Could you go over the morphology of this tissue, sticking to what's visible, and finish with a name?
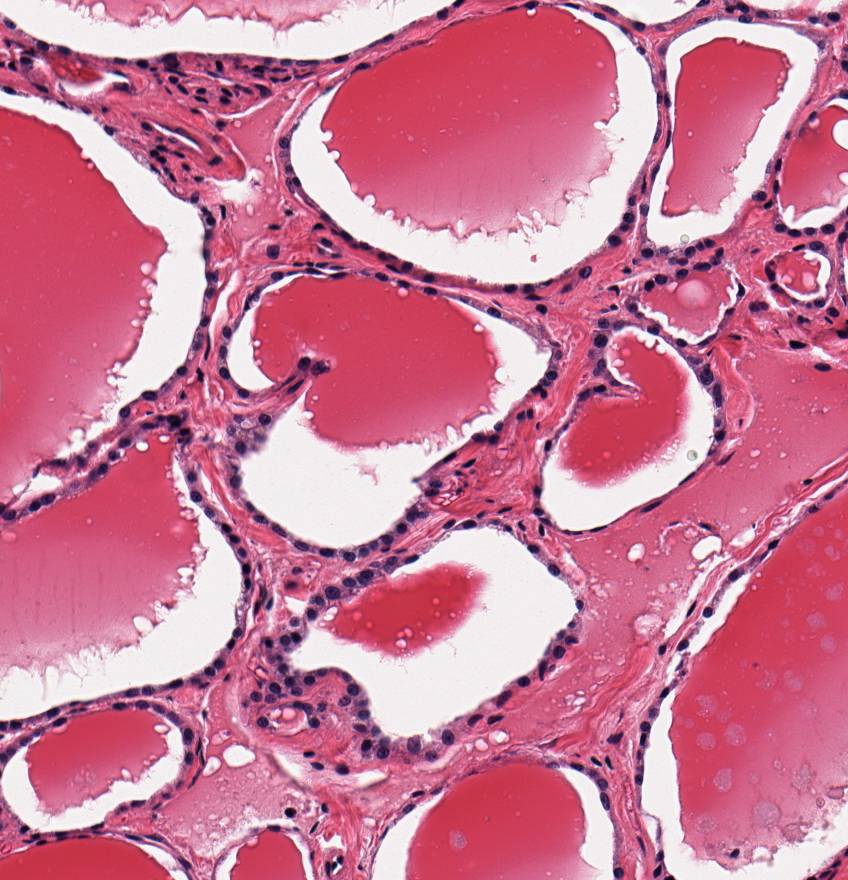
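Closely packed rounded follicles of widely varying size fill the field. Each follicle has a single layer of flattened to low cuboidal epithelial cells, their small, round, dark nuclei in one evenly spaced row. Thin pink fibrous septa with scattered spindle nuclei separate follicles. This is thyroid.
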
